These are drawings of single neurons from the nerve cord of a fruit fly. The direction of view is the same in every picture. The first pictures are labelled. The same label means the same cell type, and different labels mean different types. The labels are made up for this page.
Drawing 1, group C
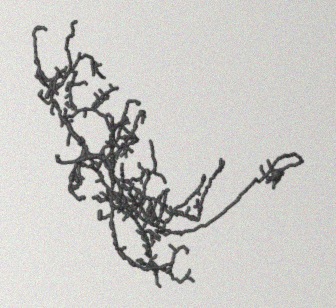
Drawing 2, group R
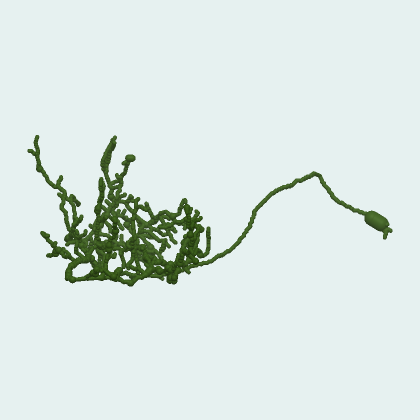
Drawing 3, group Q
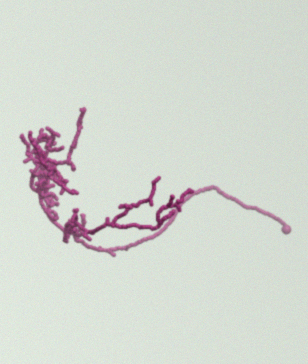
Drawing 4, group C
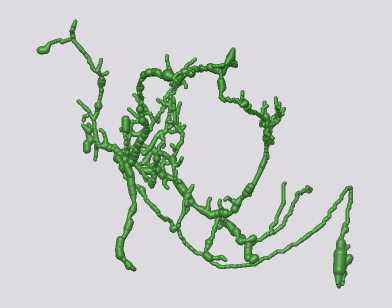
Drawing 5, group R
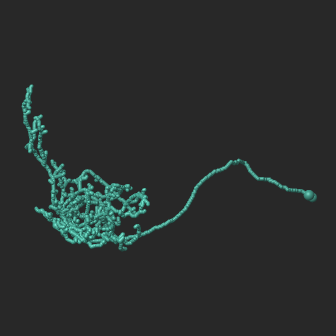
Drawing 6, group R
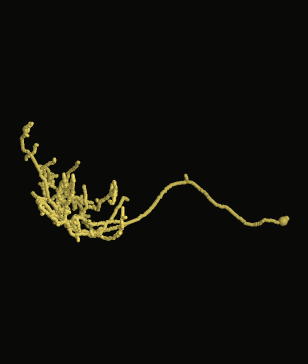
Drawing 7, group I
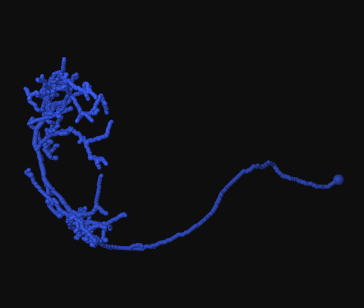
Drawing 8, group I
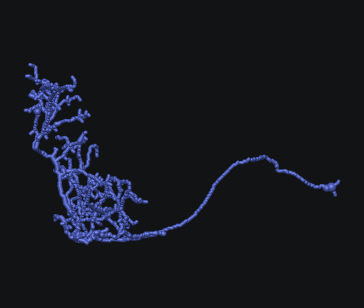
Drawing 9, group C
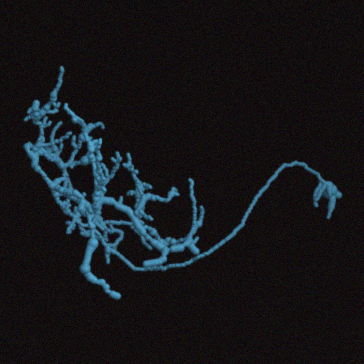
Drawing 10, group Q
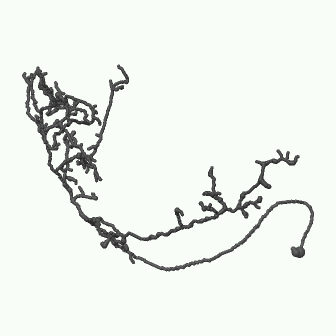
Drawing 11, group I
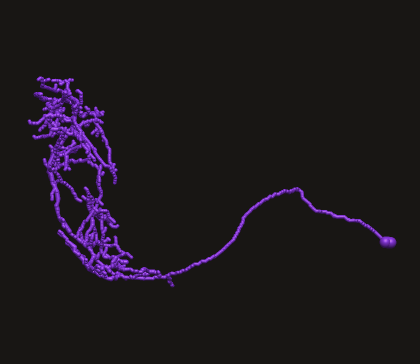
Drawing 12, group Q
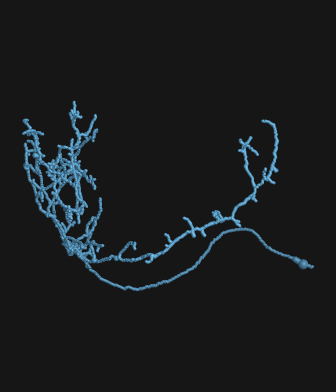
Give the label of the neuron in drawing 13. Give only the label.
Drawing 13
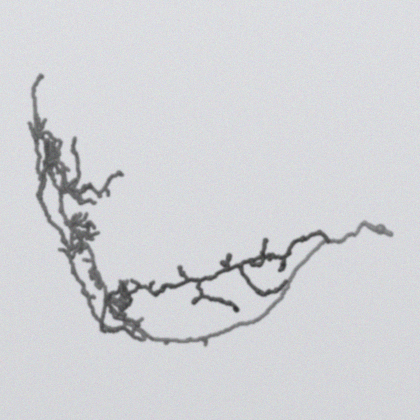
group Q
